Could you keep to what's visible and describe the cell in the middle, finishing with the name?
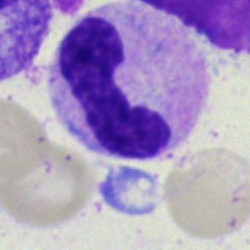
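Round and smooth in outline, this cell holds a nucleus formed as a single curved band, bent like a thick letter C. The hollow of that curve faces toward the right side of the cell. Its chromatin is dense, dark purple and coarsely clumped. This is a band neutrophil.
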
